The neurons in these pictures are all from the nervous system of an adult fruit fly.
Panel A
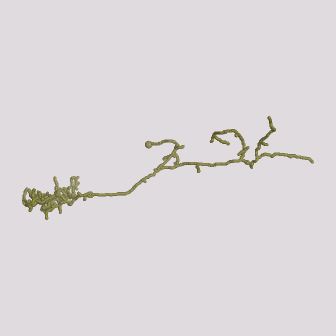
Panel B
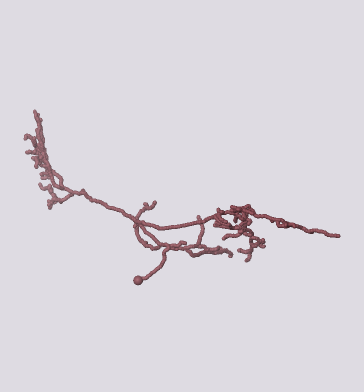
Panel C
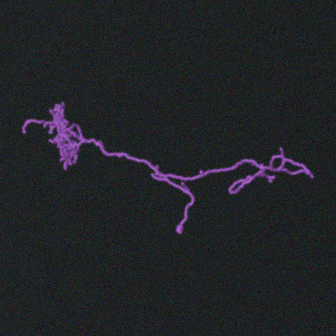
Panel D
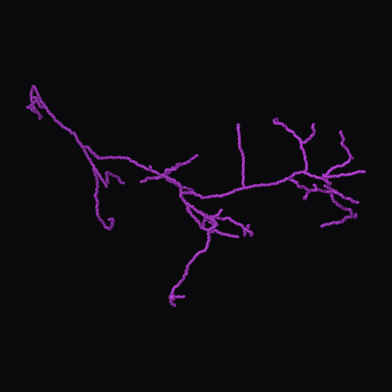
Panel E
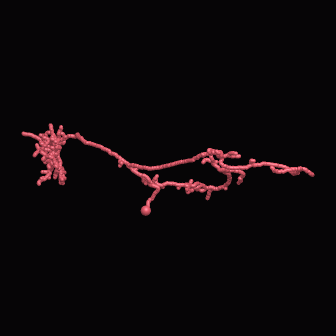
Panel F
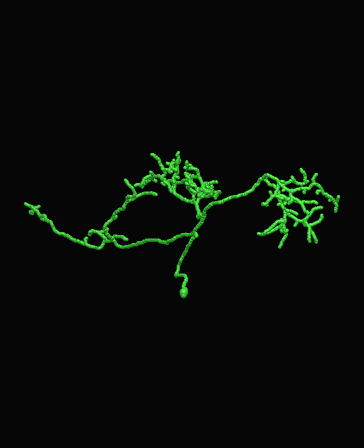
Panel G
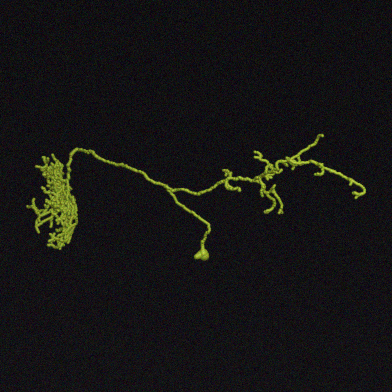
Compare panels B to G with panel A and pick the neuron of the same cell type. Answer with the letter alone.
C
